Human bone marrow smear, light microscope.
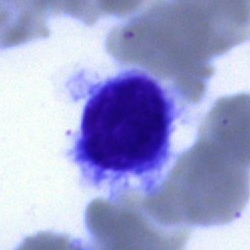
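Lymphocyte, the central cell in this stained bone marrow smear, with a roughly round outline and a ragged edge. Dark purple and dense-looking, its nucleus fills most of the cell. Only a narrow rim of pale blue cytoplasm is left around it.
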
